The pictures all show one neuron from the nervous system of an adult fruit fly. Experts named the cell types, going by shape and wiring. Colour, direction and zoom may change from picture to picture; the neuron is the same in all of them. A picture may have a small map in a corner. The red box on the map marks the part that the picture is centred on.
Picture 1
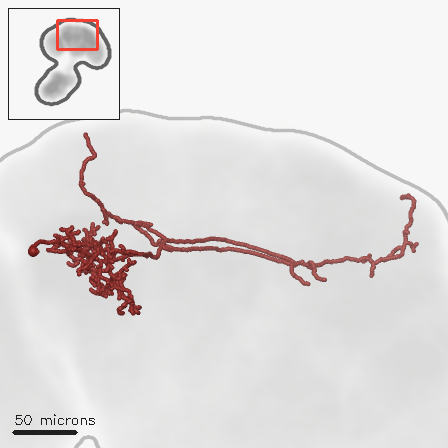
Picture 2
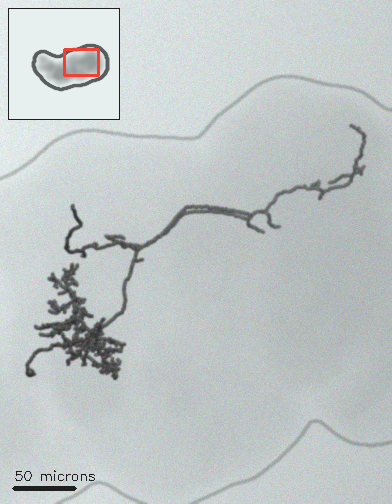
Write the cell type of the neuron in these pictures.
AVLP190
